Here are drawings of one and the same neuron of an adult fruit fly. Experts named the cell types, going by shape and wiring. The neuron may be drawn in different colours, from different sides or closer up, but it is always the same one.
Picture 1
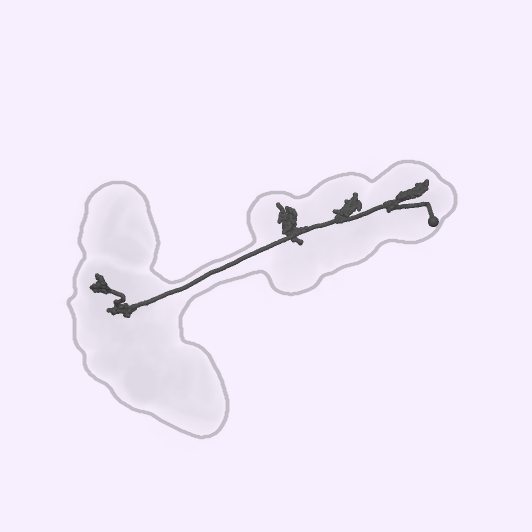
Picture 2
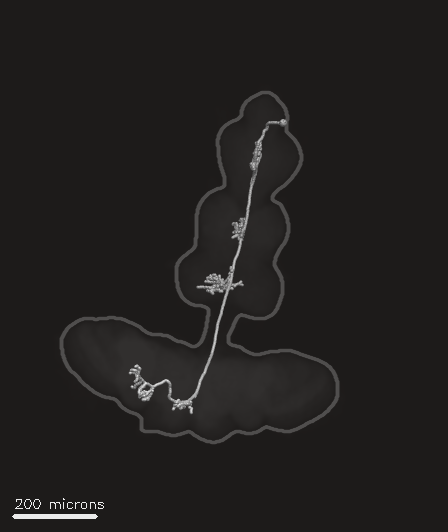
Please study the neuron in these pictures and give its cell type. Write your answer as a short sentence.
The cell type is AN05B025.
